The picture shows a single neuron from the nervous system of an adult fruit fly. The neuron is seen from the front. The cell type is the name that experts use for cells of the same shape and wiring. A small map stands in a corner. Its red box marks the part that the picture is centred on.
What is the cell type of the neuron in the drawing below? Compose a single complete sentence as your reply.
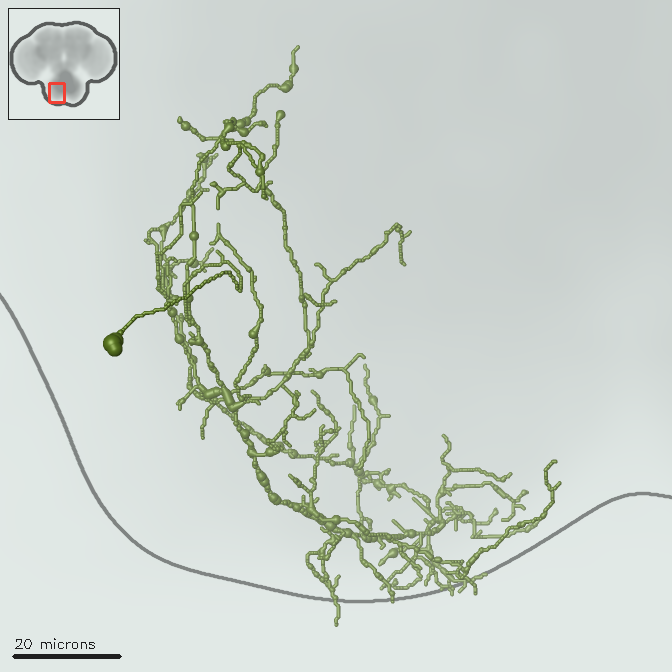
This neuron carries the cell type designation IN16B075_a.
